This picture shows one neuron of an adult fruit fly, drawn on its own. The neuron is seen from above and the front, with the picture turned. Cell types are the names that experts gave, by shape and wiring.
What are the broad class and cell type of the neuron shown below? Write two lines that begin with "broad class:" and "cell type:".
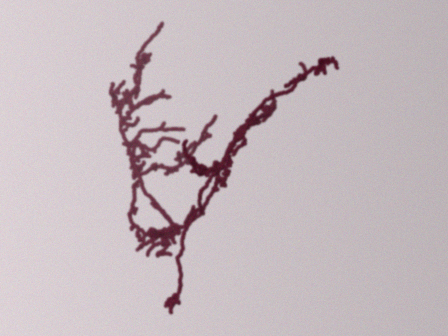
broad class: central-brain intrinsic neuron
cell type: ATL014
